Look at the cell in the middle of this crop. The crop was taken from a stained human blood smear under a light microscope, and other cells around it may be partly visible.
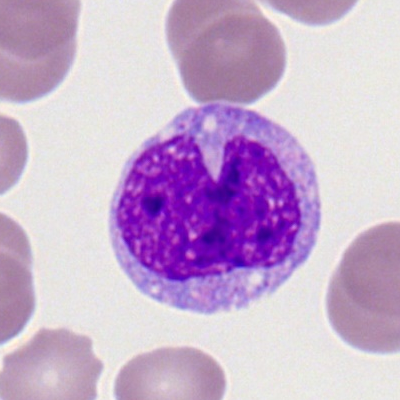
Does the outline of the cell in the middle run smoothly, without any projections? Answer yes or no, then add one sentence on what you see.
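Yes. The cell outline is round and smooth.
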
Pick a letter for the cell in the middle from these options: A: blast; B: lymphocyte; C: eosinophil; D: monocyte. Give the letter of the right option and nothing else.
D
